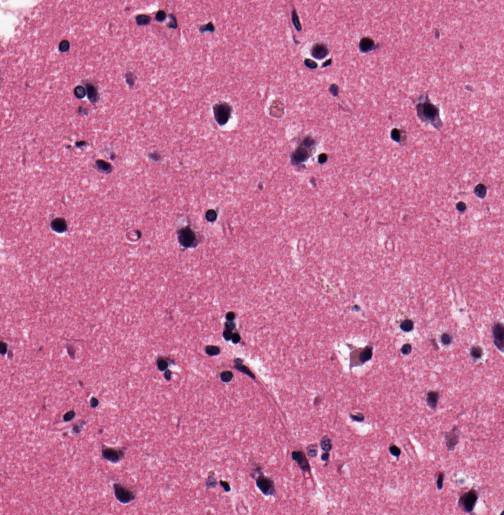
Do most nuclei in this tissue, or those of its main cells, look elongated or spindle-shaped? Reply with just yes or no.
No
